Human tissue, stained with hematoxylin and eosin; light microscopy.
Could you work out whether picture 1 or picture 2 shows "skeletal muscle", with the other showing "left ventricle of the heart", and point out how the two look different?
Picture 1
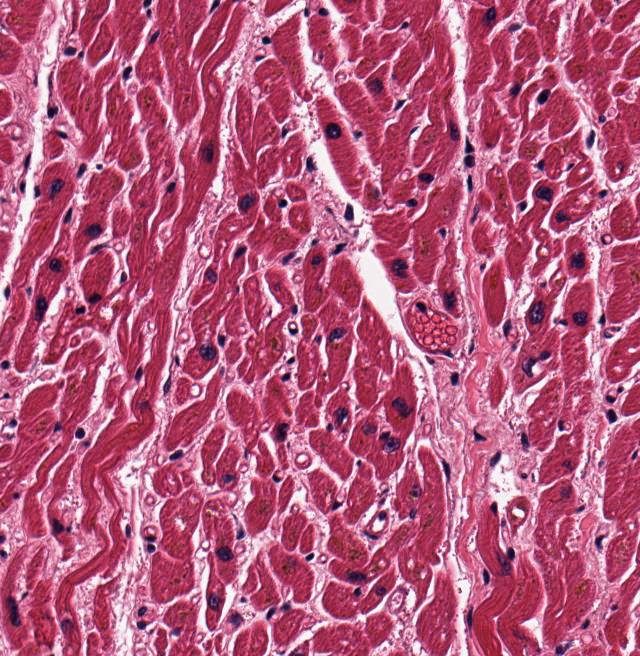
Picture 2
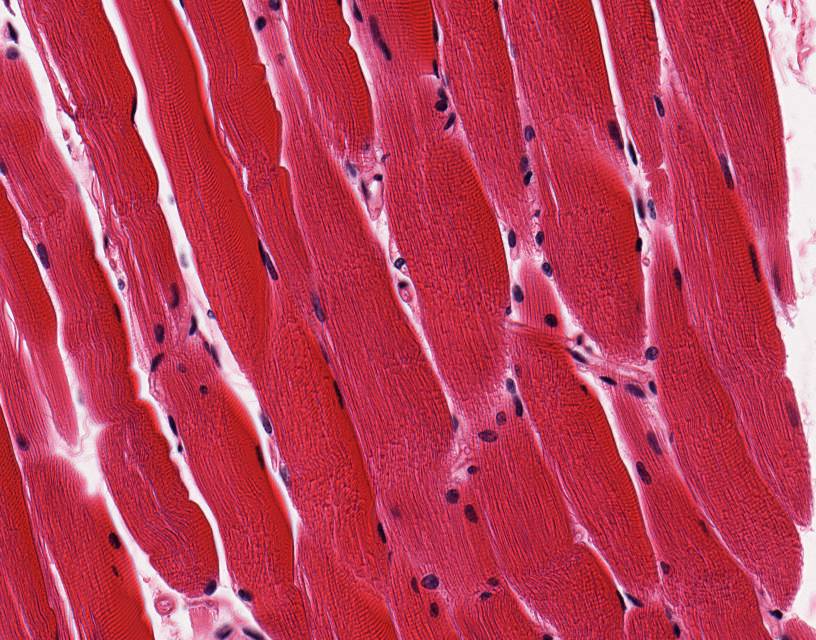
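Picture 1 is left ventricle of the heart, and picture 2 is skeletal muscle. The ventricular fibres run lengthwise at the left and right edges and more across in the centre, while the skeletal muscle fibres are long and parallel, running steeply diagonally from upper left to lower right. In the left ventricle the nuclei lie singly in the fibre centres, many of them large and dark; in skeletal muscle they are flattened dark blue ovals at the fibre edges.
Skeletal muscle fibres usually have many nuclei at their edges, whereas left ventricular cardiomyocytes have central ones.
Fine transverse cross-striations cross the skeletal muscle fibres, each a separate unbranched band not joining its neighbours. Fine golden-brown granules sit in the ventricular cytoplasm near the nuclei.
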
